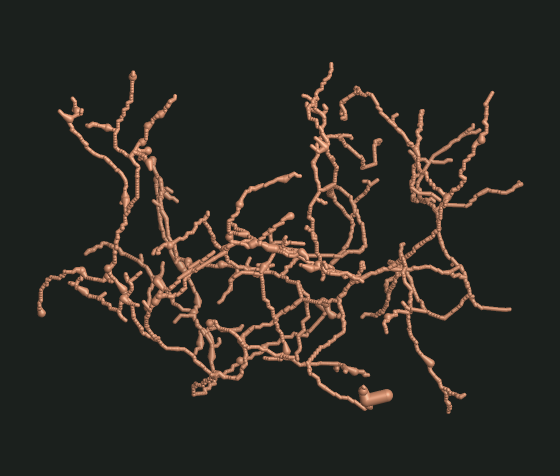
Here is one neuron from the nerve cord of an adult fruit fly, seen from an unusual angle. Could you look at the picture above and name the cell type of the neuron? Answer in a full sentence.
The cell type is IN01B064.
